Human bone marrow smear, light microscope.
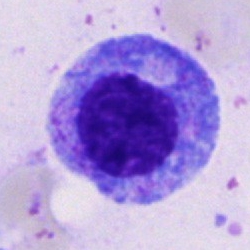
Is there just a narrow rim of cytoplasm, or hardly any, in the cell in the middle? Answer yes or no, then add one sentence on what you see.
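No. The cytoplasm is abundant and forms a broad rim around the nucleus.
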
